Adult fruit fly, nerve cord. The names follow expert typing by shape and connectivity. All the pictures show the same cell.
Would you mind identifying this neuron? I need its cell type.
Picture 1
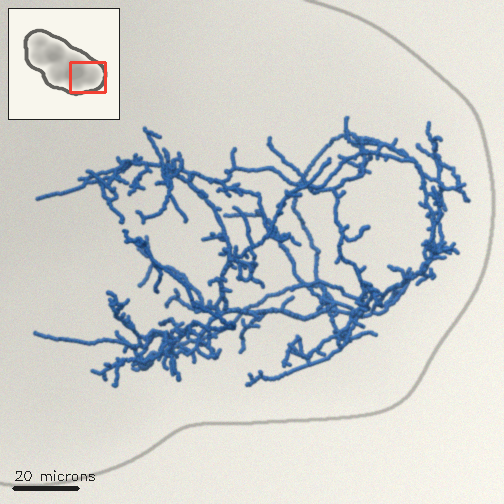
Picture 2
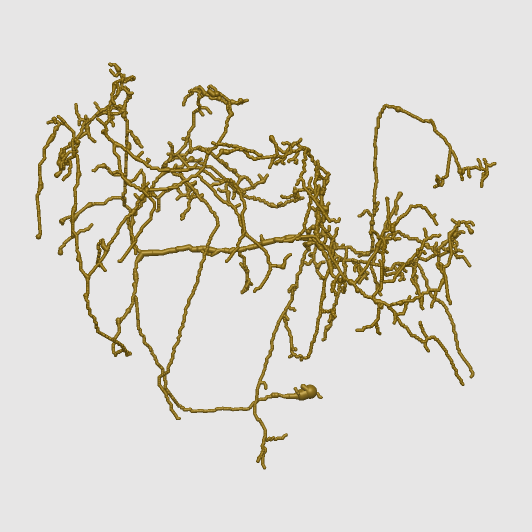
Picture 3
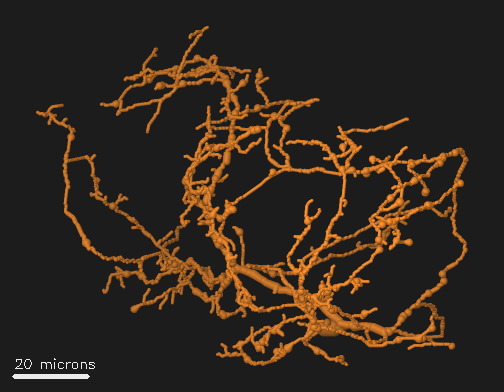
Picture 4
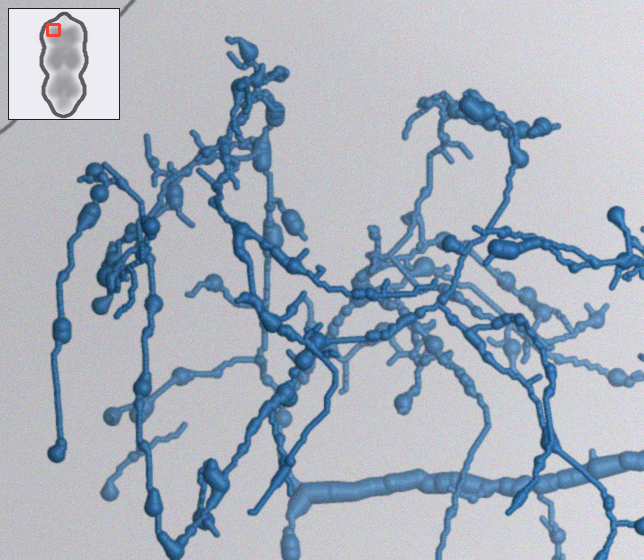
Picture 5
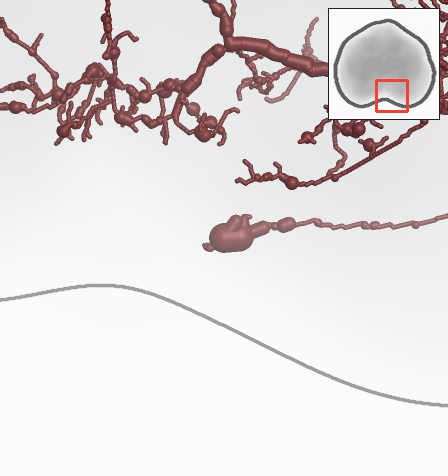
IN04B021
